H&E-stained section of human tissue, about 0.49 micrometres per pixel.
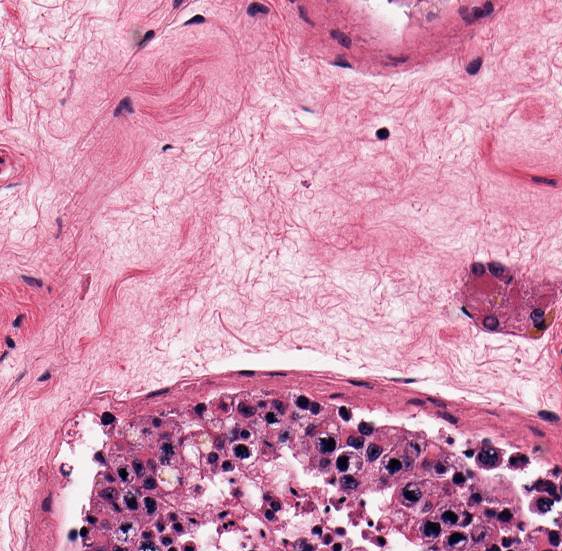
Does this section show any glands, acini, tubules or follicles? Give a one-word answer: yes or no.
Yes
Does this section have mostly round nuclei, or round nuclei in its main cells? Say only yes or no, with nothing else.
Yes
